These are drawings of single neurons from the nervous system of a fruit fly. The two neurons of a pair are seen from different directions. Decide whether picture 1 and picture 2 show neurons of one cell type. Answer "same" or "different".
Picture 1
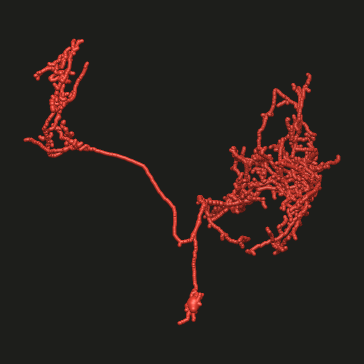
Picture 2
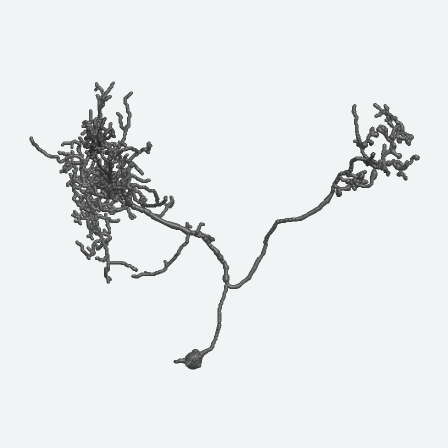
same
